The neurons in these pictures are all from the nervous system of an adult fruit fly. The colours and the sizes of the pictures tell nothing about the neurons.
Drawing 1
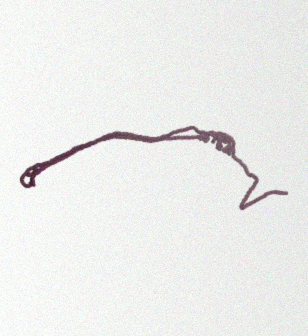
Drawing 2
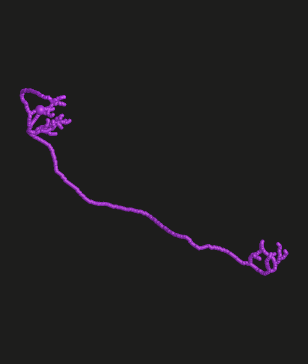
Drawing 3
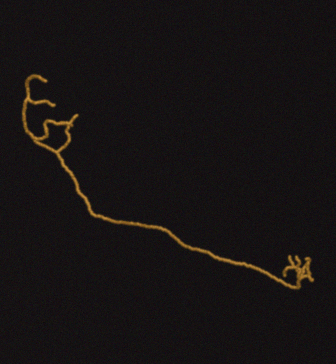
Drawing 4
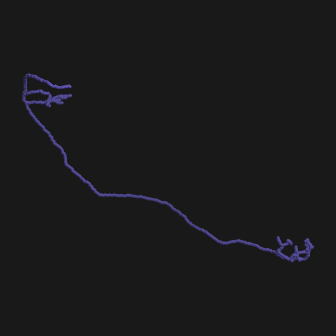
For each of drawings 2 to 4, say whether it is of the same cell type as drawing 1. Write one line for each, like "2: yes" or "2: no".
2: no
3: no
4: no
